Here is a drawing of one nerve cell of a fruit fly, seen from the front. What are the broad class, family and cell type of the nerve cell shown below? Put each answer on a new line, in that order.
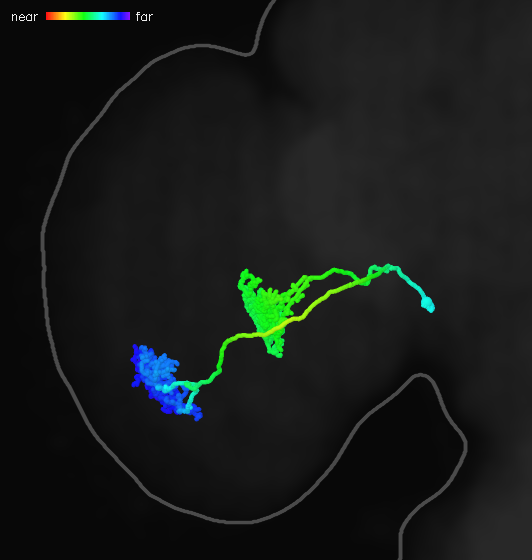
optic-lobe intrinsic neuron
MeLo
MeLo13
